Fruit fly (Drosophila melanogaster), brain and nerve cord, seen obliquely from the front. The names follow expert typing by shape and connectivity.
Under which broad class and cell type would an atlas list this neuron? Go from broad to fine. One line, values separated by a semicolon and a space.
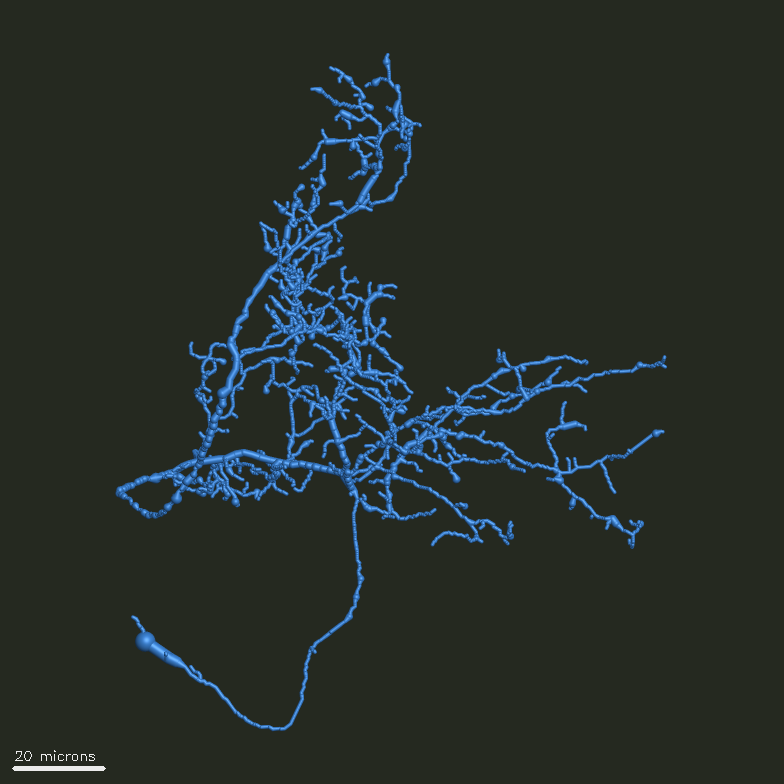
central-brain intrinsic neuron; GNG523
